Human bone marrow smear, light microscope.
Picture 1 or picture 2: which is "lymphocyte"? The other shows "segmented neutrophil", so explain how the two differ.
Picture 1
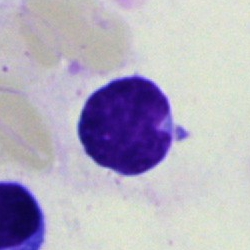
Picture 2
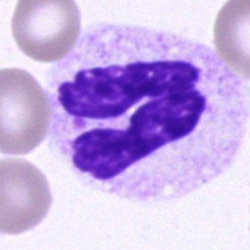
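The lymphocyte is in picture 1, and the segmented neutrophil in picture 2. Both cells have a roughly round outline, but their nuclei differ. In the lymphocyte, the nucleus stains deep dark purple throughout and fills almost the whole cell, so very little cytoplasm is visible.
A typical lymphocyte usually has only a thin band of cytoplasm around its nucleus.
In the segmented neutrophil, the nucleus is made of two elongated, sausage-shaped parts lying side by side and roughly horizontal.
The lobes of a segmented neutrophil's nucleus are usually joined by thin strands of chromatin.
The lymphocyte's chromatin looks dense and mottled with darker patches; the segmented neutrophil's is dark purple and coarsely clumped, with no nucleoli visible.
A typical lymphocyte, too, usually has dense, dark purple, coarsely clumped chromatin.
A small purple triangular knob sits at the right edge of the lymphocyte, while the surface of the segmented neutrophil has no projections. No distinct granules can be seen in the lymphocyte, and red cells lie close around the segmented neutrophil, mostly along its left side.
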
